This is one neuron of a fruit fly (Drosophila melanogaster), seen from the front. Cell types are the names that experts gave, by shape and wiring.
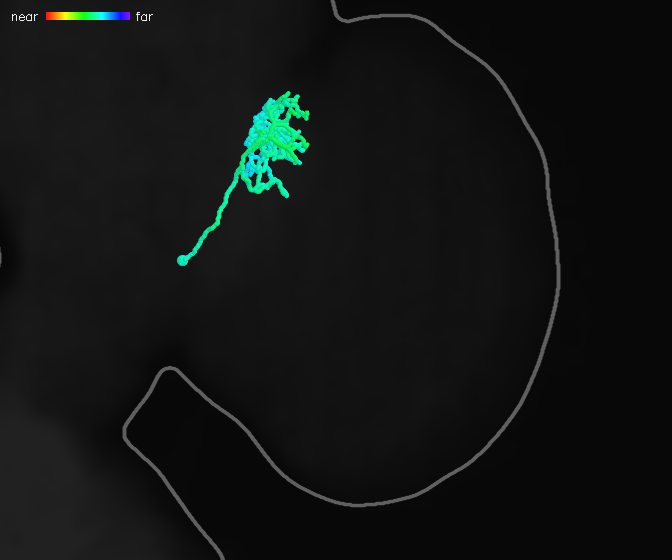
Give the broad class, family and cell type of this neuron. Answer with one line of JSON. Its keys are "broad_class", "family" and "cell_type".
{"broad_class": "optic-lobe intrinsic neuron", "family": "Li", "cell_type": "Li13"}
